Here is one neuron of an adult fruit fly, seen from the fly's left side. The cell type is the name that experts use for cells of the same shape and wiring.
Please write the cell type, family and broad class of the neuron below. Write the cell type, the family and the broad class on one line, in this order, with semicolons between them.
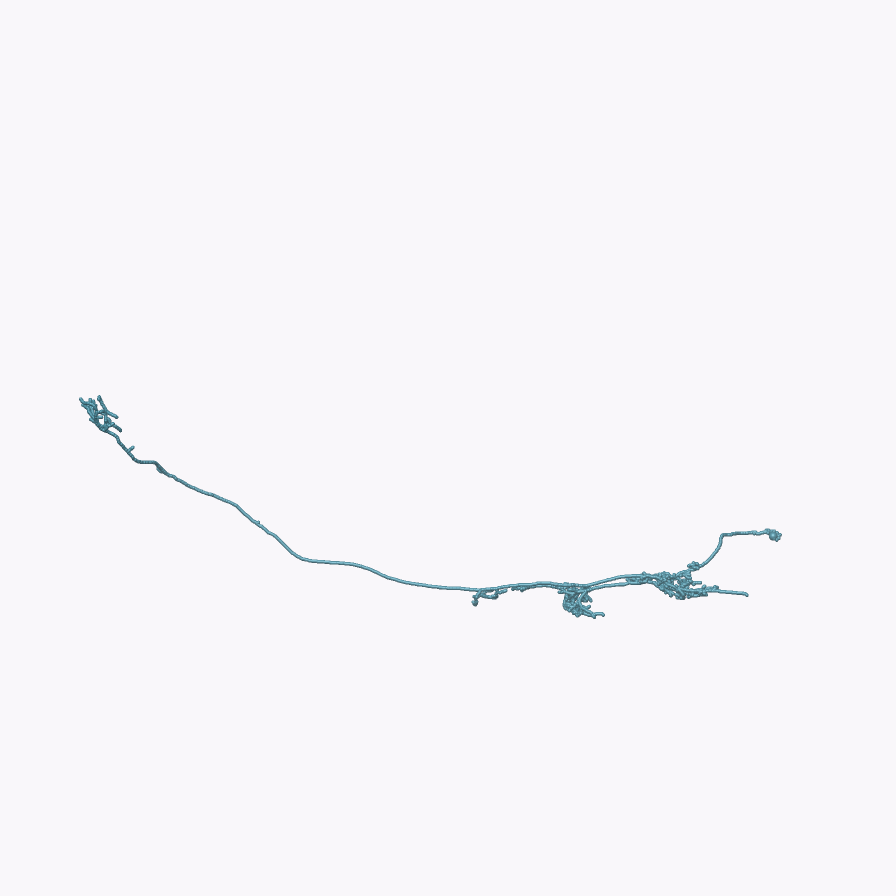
AN12B004; hemilineage 12B; ascending neuron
